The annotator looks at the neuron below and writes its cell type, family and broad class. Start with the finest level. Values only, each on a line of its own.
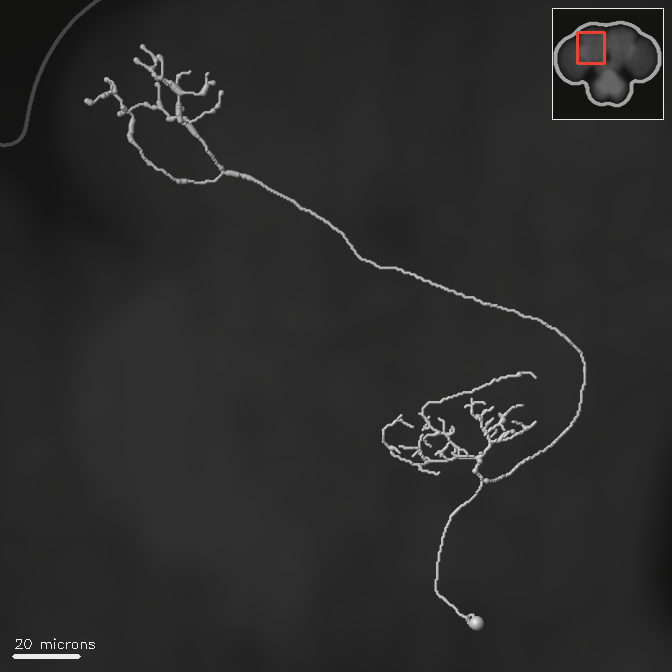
DP1l_vPN
hemilineage ALv1
central-brain intrinsic neuron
